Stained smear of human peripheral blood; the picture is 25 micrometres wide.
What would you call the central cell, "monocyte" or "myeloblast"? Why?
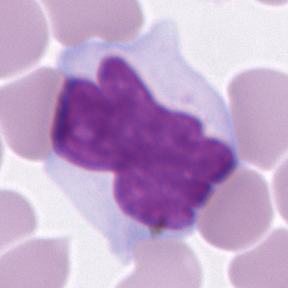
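It is a monocyte. The cell, about 20 by 17 micrometres, has an irregular, angular outline of straight stretches meeting at corners rather than a smooth round edge. Its nucleus, about 17 by 12 micrometres, is elongated along a diagonal from upper left to lower right and fills about 60% of the cell's area. Chromatin stains an even dark purple, faintly mottled, without coarse dark clumps. Cytoplasm is pale grey-blue and lightly stained.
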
